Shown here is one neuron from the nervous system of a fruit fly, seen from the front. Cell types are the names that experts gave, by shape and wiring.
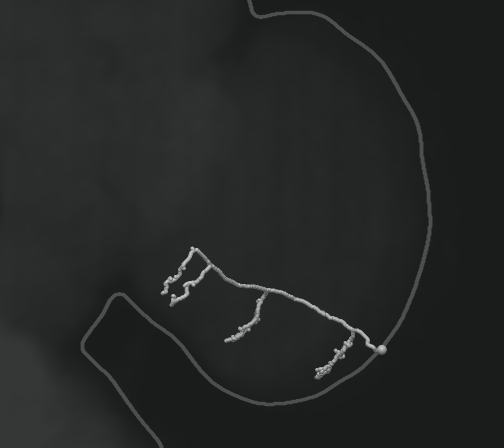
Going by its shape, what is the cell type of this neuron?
TmY9a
